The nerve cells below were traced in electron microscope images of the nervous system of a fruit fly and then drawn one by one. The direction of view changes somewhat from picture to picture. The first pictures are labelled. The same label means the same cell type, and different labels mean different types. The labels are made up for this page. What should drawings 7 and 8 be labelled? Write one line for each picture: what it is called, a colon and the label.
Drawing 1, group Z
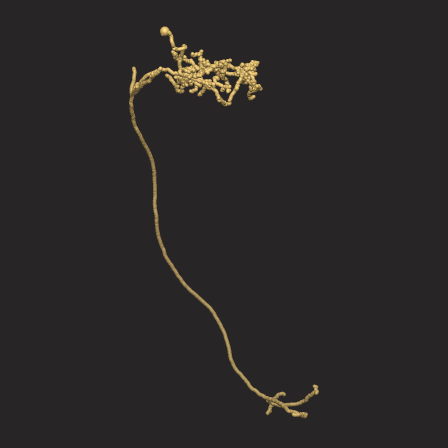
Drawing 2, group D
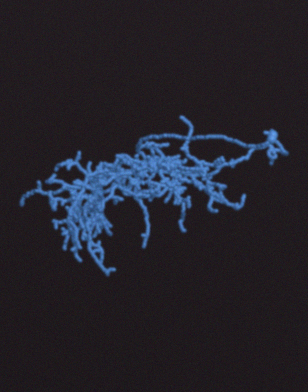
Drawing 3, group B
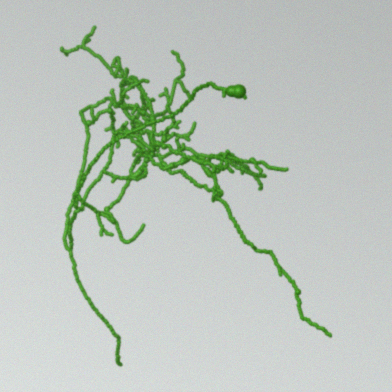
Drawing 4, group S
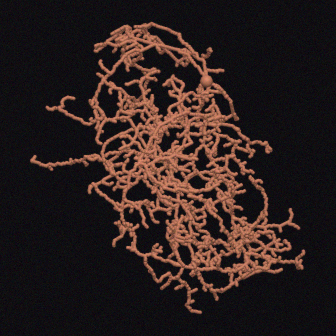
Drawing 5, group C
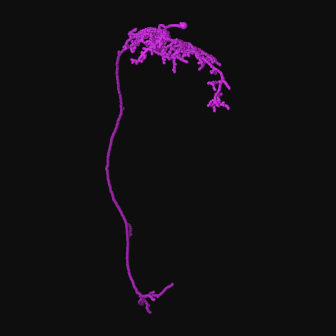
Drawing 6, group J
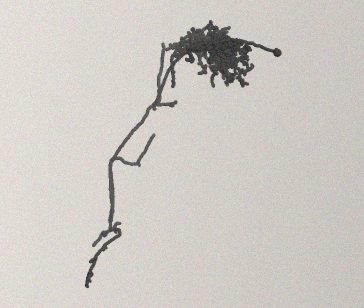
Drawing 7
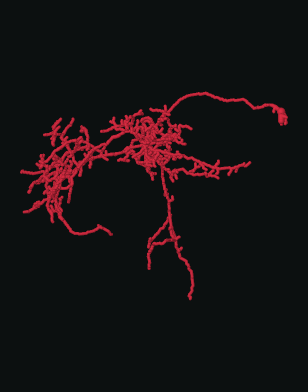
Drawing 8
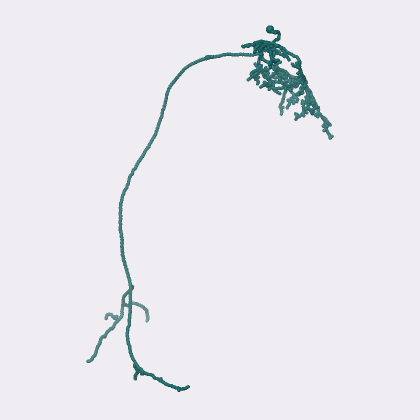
7: group D
8: group C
